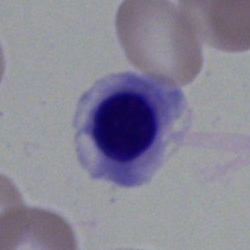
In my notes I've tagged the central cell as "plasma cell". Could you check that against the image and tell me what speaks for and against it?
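A moderate cytoplasmic rim surrounds the nucleus on all sides.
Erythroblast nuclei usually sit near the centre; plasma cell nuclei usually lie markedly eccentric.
Chromatin: dense, almost uniformly dark purple.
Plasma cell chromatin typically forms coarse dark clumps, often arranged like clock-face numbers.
Both findings favour erythroblast over plasma cell. Verdict: not a plasma cell but an erythroblast. Cytoplasm: no granules.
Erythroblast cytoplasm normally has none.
No nucleolus visible; outline irregular, somewhat angular; image slightly soft.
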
